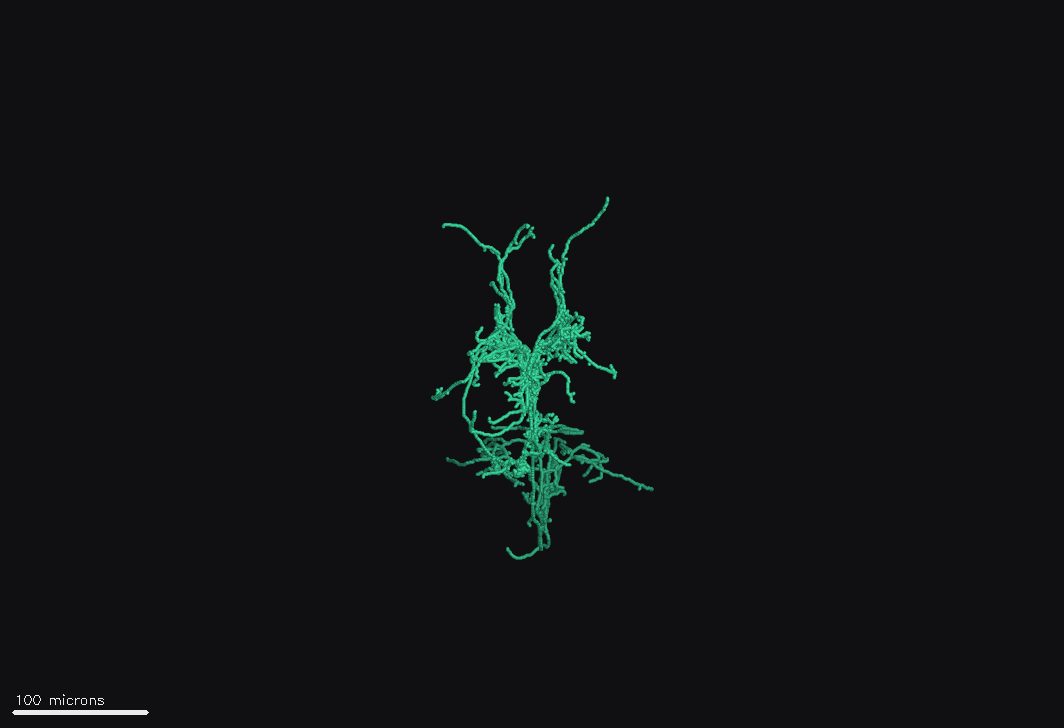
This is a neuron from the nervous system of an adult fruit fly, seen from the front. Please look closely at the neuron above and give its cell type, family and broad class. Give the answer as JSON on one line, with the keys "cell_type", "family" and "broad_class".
{"cell_type": "DNg27", "family": "DNg", "broad_class": "descending neuron"}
